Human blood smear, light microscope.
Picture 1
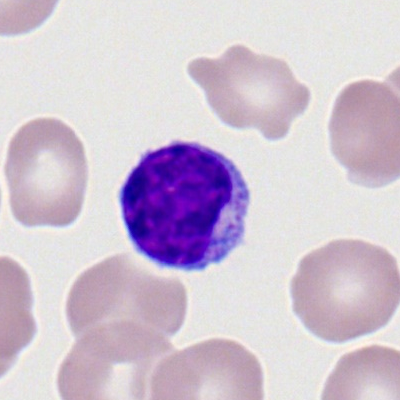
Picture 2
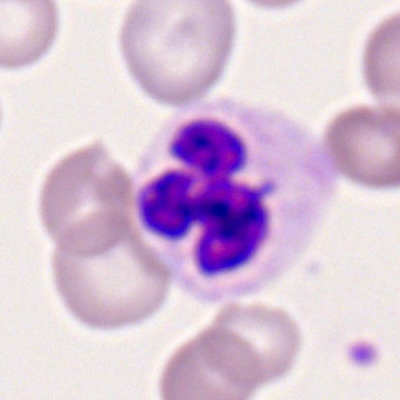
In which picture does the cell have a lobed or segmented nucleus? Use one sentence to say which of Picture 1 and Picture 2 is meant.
What Picture 2 shows is a cell with a nucleus split into lobes.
